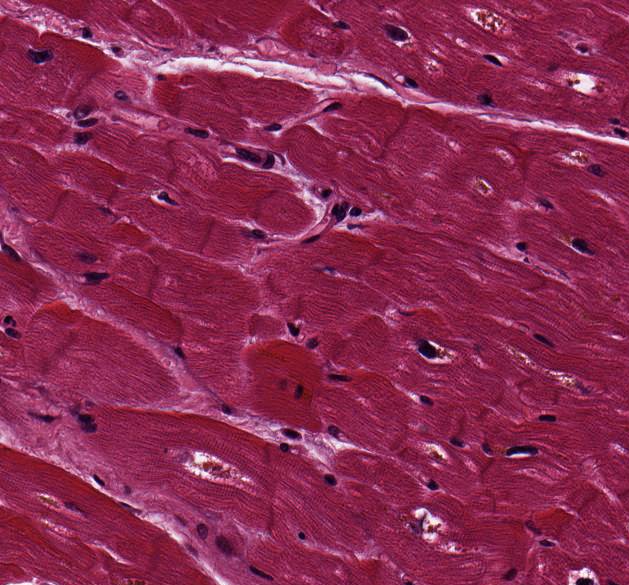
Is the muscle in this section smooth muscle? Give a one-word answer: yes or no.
No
